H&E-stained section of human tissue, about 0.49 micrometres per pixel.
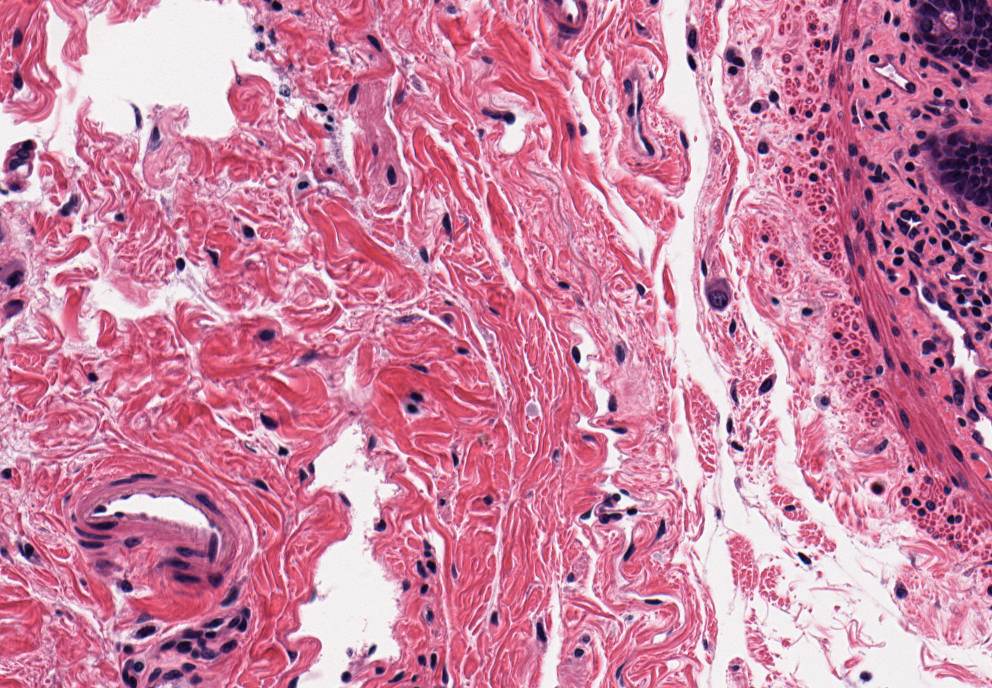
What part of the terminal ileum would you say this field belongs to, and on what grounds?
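Shown here is dense connective tissue. Wavy bundles of collagen fill most of the left and centre, with small, dark, elongated fibroblast nuclei lying sparsely between them.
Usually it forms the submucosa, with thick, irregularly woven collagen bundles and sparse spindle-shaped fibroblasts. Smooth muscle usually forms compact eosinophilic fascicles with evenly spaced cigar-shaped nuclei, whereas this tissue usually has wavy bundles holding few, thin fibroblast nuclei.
Clusters of small round pink red blood cells lie in the right third, and deeply purple, densely nucleated cell masses touch the top right edge.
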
